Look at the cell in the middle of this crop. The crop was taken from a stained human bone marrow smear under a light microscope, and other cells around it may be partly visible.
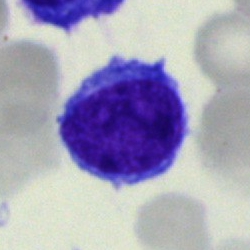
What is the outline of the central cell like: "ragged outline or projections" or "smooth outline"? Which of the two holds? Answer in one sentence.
This cell's outline is not smooth but rough.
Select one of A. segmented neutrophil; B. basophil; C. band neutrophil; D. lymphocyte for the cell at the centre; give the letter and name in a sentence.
The cell at the heart of the crop is a lymphocyte, so choose option D.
